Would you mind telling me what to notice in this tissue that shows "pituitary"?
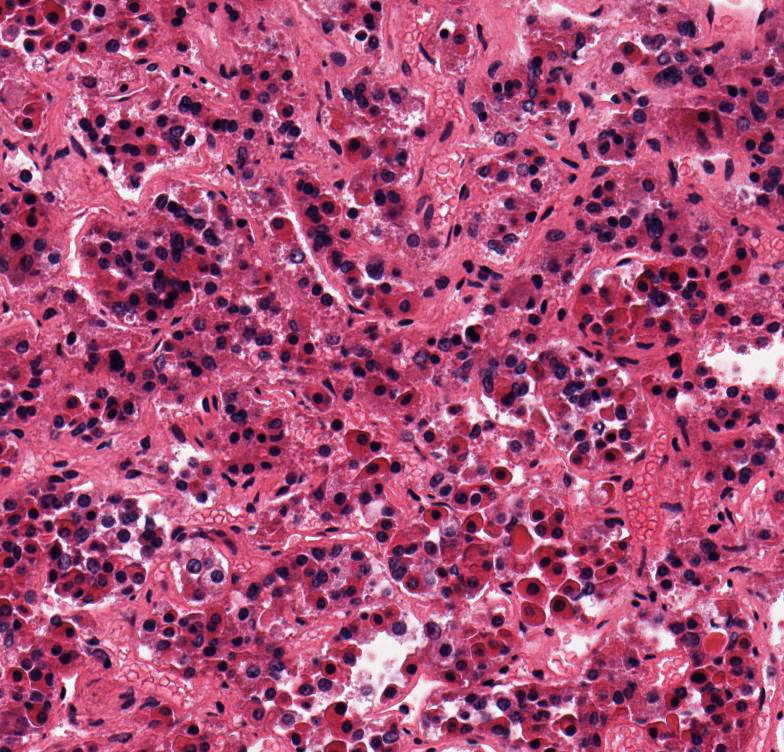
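In this field of pituitary, the cells lie throughout in small nests and cords separated by thin strands of stroma.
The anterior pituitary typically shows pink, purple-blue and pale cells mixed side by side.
That goes with this field, where cells with deeply eosinophilic red cytoplasm are intermingled with cells whose cytoplasm is pale or faintly purple. Their nuclei are small, round and darkly stained. The pink fibrous strands between the nests hold elongated spindle-shaped nuclei.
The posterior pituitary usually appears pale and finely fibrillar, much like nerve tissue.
That does not go with this field, which is nested and corded across its whole extent.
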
